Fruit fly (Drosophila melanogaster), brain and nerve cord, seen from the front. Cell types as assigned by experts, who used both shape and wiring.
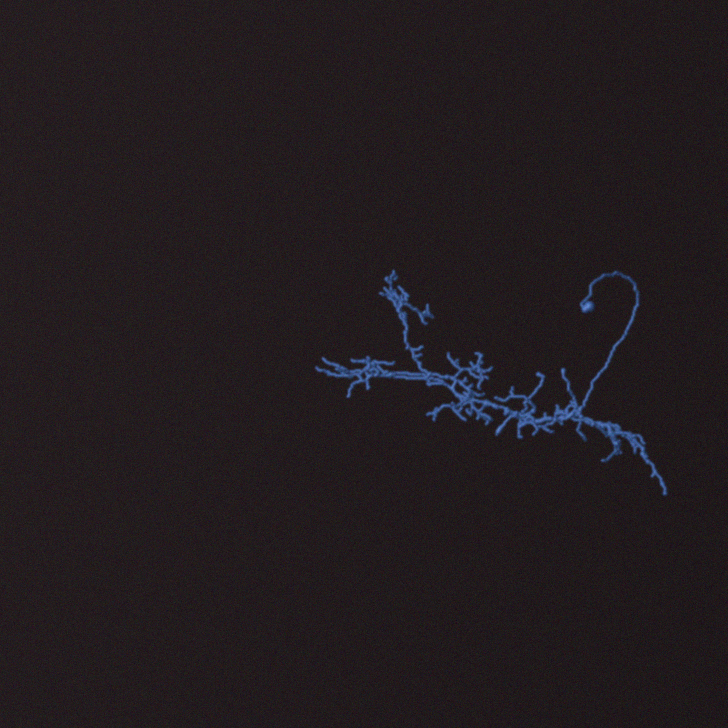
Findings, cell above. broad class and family: nerve-cord intrinsic neuron; hemilineage 19A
